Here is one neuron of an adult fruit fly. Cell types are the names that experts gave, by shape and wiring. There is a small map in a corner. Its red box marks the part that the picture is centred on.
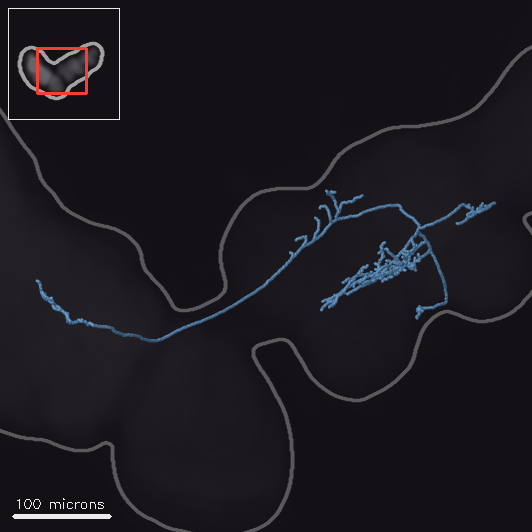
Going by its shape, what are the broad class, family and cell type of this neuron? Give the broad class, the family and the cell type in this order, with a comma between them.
ascending neuron, hemilineage 07B, AN07B041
